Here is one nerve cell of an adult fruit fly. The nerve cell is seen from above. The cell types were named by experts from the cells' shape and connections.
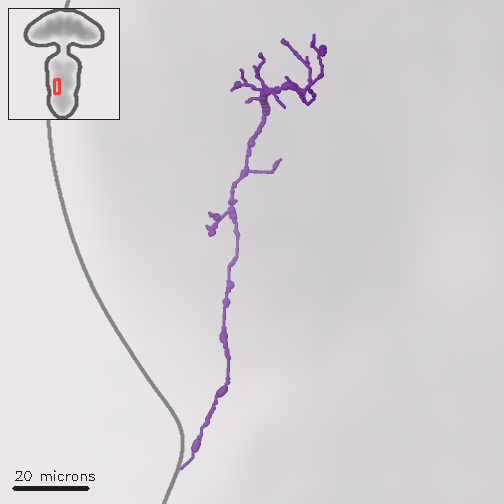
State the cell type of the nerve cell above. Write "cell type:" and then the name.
cell type: SNta20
